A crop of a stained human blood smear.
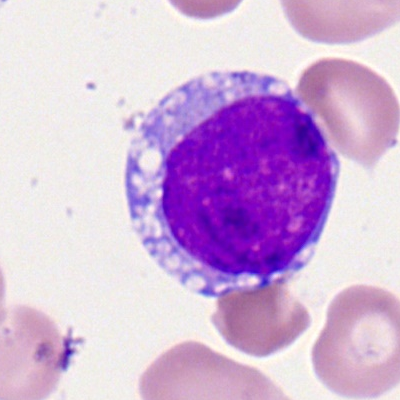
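Myeloblast, the cell in the middle of this stained blood smear. Looking at the nucleus, it lies off-centre, pushed over toward the right side of the cell. Its chromatin seems finely stippled rather than coarsely clumped. The cytoplasm stains blue, and on a closer look it holds many small, clear, round vacuoles.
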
